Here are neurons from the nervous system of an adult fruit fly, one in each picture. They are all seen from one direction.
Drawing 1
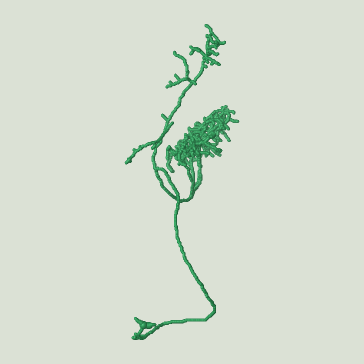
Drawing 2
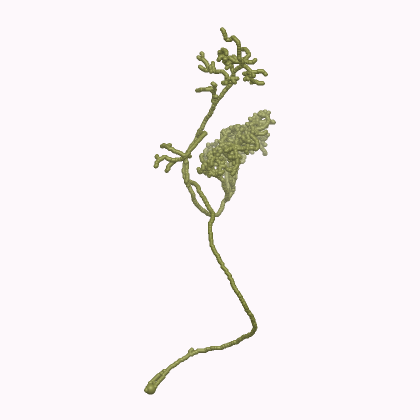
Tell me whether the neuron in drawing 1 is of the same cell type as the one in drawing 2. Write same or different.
same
